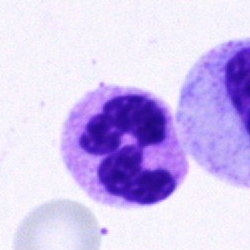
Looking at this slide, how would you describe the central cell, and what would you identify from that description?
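Lobes of the nucleus are joined in a curved, S-like chain within a roughly round cell outline. No nucleoli are visible. Fine, faint granules are present in the cytoplasm. The cell is a segmented neutrophil.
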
